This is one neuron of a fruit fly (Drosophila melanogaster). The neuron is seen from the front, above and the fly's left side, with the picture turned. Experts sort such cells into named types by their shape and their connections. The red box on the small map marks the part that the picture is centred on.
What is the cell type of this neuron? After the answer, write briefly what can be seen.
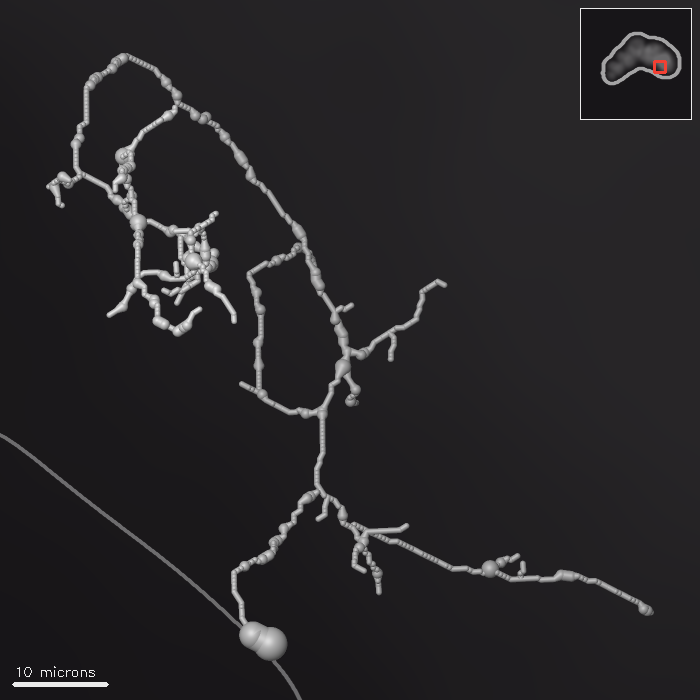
Its cell type is CB1548. It is a central-brain intrinsic neuron. Its cell body lies at the bottom of the picture. From left to right in the picture it spans about 65 microns.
